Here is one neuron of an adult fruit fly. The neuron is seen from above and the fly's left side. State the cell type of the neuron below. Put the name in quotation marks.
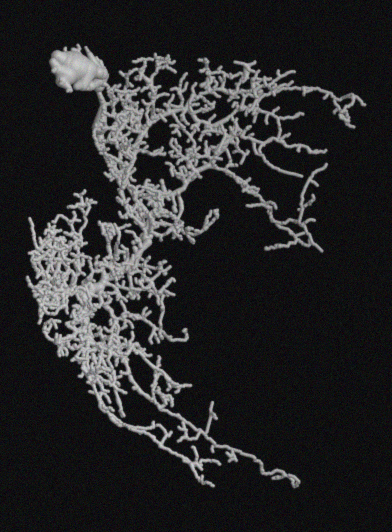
"MN12D"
